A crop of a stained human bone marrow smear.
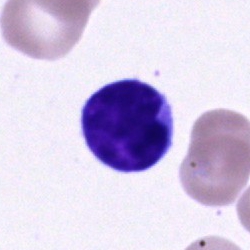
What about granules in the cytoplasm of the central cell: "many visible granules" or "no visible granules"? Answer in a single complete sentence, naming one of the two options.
In the cytoplasm of this cell, no granules are visible.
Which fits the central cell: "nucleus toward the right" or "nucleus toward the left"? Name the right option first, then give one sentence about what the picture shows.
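Nucleus toward the left. The only visible cytoplasm is a small pale bluish patch at the upper right.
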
